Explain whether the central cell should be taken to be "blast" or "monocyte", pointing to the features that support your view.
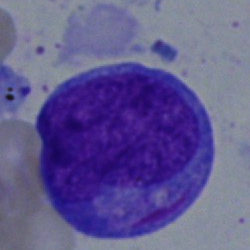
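Blast, not monocyte. Deciding point: the cytoplasm is a thin blue rim, widest below the nucleus.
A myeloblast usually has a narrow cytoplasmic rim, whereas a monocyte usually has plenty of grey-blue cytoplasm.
Also seen: finely granular rather than coarsely clumped chromatin, a paler zone just below the nucleus, and one slender reddish-purple rod in the cytoplasm at lower right.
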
